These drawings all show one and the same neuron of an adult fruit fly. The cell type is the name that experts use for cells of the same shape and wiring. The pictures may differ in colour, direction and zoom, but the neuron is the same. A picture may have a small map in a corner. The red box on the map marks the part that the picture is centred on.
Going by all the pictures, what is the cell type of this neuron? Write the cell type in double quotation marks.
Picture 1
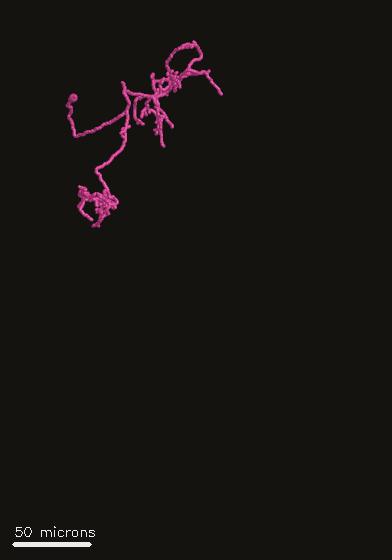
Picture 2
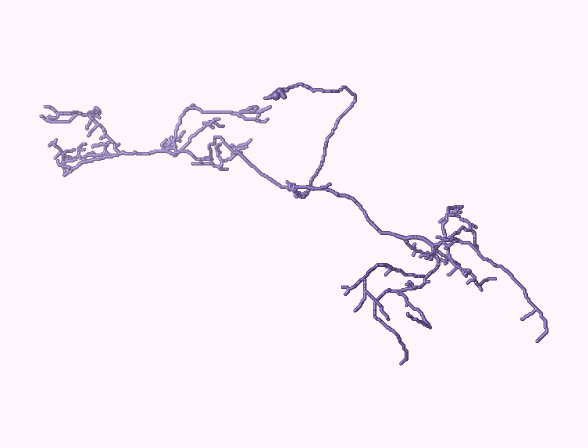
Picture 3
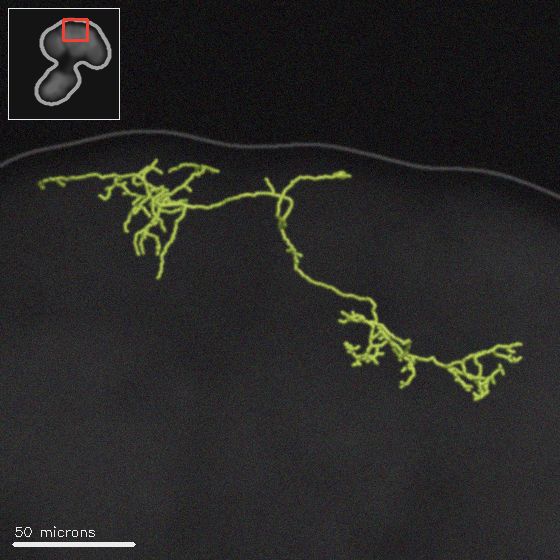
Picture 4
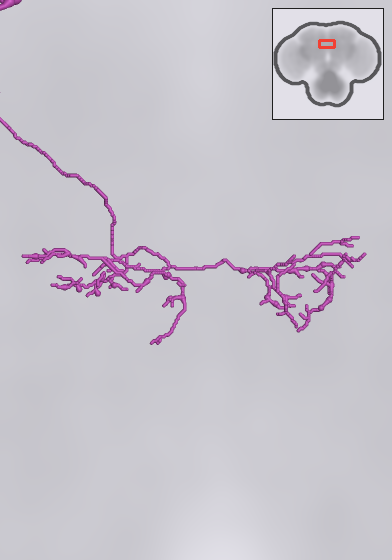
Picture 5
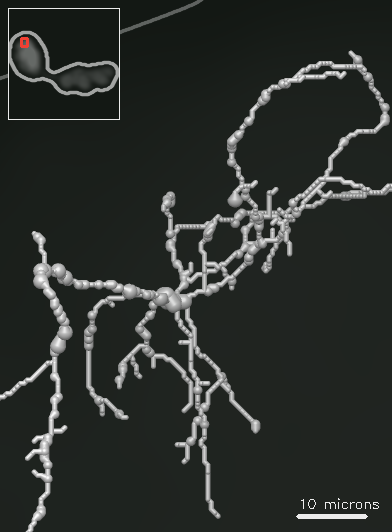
"PAM04"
